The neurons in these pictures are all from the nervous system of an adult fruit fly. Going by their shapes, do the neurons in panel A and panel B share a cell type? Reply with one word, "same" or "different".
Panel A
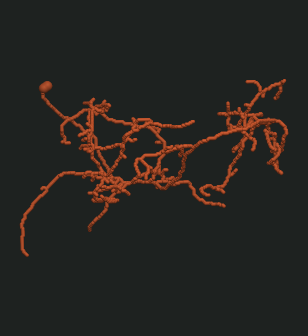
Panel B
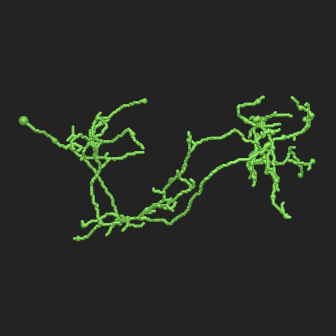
same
